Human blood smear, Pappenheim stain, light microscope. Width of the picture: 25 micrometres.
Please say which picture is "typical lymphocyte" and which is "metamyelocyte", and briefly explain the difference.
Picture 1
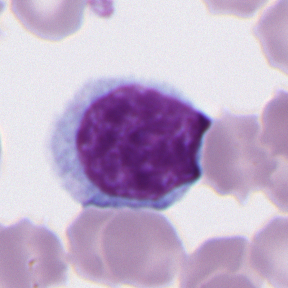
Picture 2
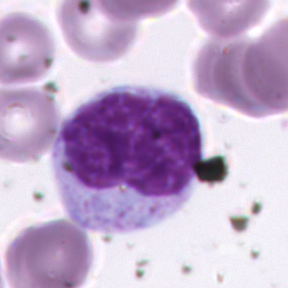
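The first picture is the typical lymphocyte; the second is the metamyelocyte. The quickest check is the cytoplasm: in the lymphocyte there are no distinct granules, whereas the metamyelocyte has fine, faint pinkish-purple granules scattered through it.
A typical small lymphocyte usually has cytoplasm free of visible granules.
The nuclei differ too: the lymphocyte's is roundish with a flattened right edge, while the metamyelocyte's has a shallow notch in the middle of its lower edge.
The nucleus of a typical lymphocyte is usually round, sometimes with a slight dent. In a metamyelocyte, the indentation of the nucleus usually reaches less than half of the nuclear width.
In the lymphocyte, a nucleus of about 12 by 10 micrometres takes up about 70% of a cell of about 14 by 12 micrometres, and its chromatin forms dark purple clumps separated by paler patches. The metamyelocyte's nucleus fills the upper part of the cell and leaves the lower part to cytoplasm. The edges aren't alike either: the lymphocyte's margin is slightly ragged and fuzzy along the left side, whereas the metamyelocyte's outline is smooth and round to slightly oval. What they share is pale greyish-blue cytoplasm with no vacuoles.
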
